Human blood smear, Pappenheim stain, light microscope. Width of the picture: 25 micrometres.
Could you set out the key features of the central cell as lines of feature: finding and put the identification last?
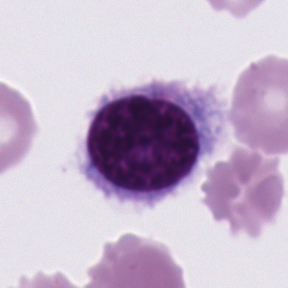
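Border: ragged, lots of fine hair-like projections, no smooth edge
Nucleus: no notch, fold or lobes
Position: nucleus off-centre toward lower left; cytoplasm broadest upper right
Granules: no coarse coloured ones in the cytoplasm
Cell: hairy cell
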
